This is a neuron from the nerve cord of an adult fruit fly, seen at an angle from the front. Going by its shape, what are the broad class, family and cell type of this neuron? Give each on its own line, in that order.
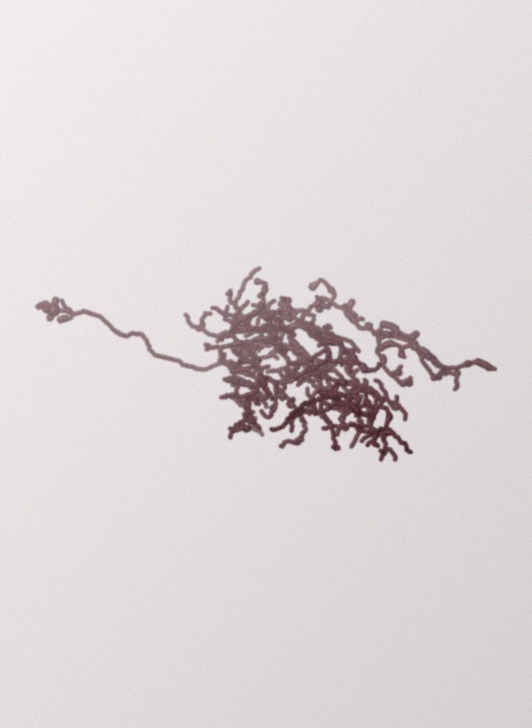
nerve-cord intrinsic neuron
hemilineage 00A
IN00A017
